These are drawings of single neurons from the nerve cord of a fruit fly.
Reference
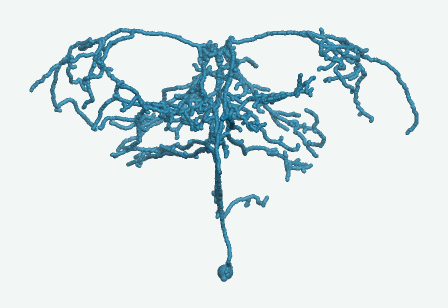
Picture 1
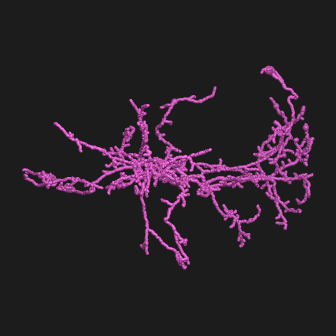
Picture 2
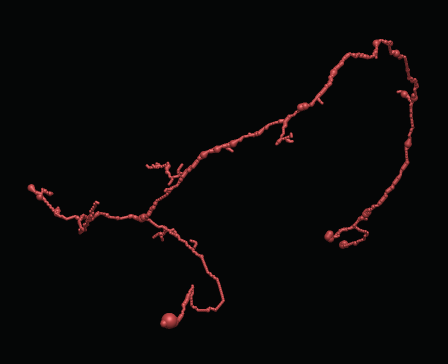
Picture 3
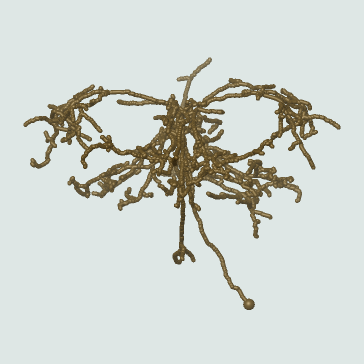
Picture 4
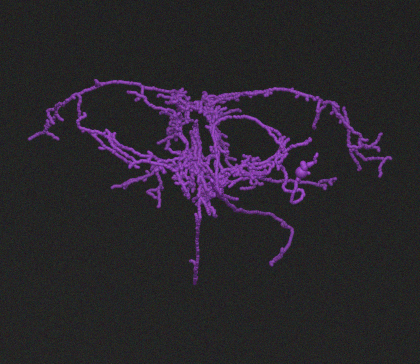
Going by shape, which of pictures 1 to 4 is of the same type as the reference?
Picture 3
